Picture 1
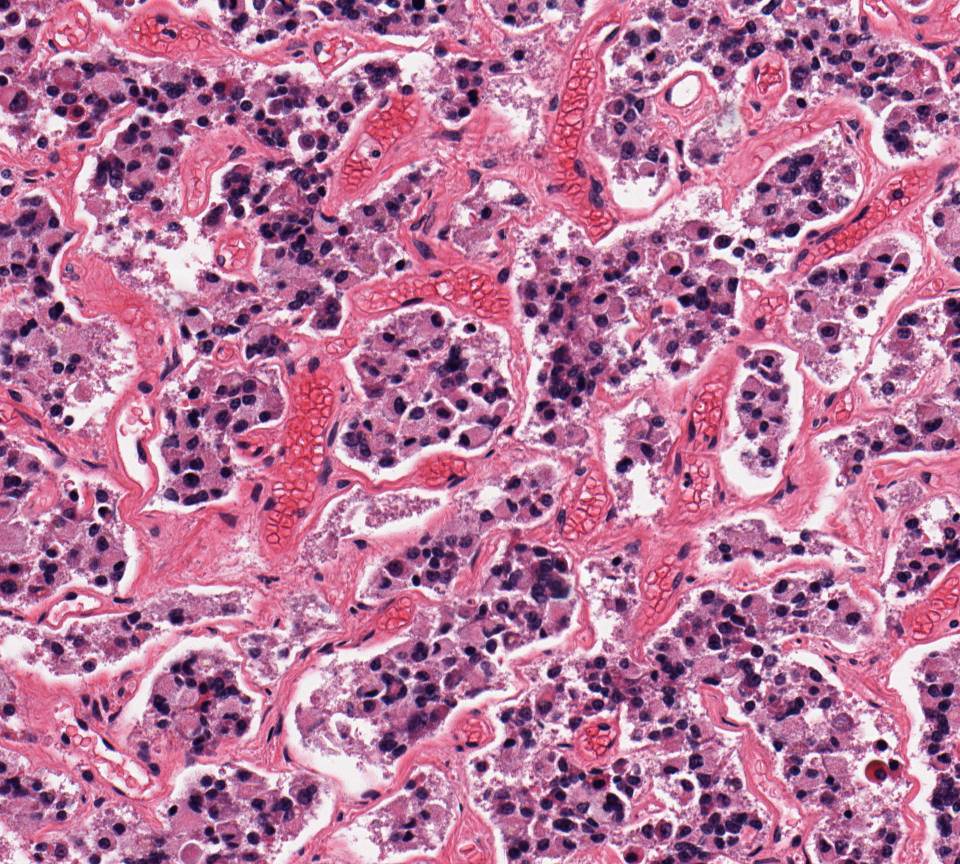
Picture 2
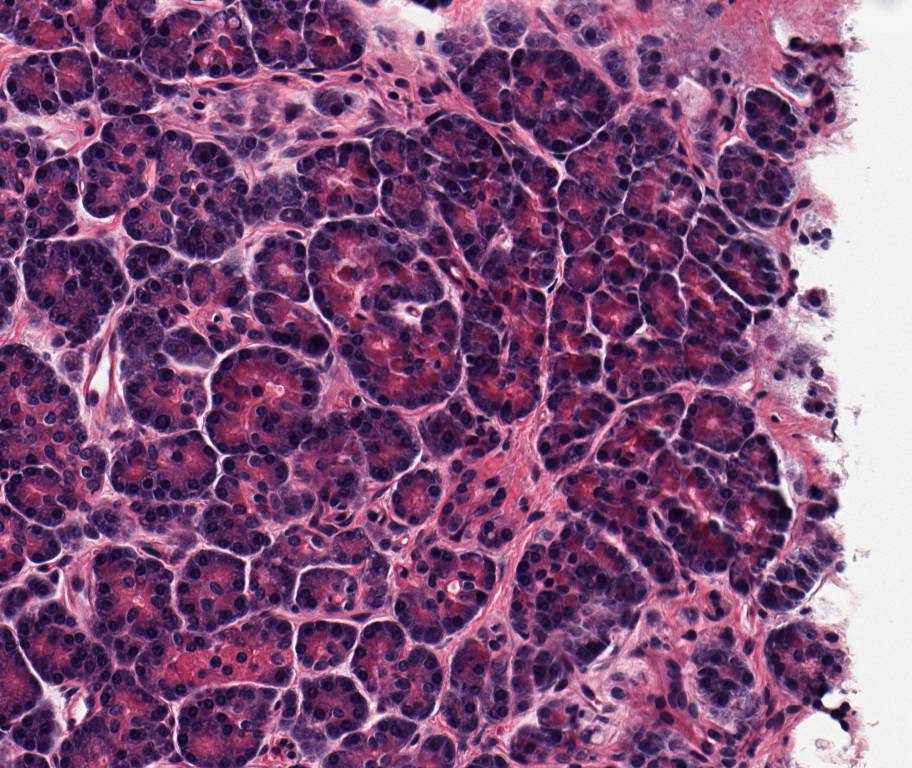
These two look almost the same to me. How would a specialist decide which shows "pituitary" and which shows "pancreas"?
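The pituitary is in picture 1 and the pancreas in picture 2. Arrangement: the pituitary cells lie in rounded nests and packets throughout, while the pancreas is filled with closely packed rounded acini grouped into lobules. Partitions: thin, delicate pink septa net the pituitary nests rather than broad collagen bands; thin connective tissue strands divide the pancreatic lobules. Cells: pituitary nest cells have granular pink-purple cytoplasm, whereas pancreatic acinar cells are pyramidal, with round dark nuclei toward the base, darker purple basal cytoplasm and pink-red granular apical cytoplasm. Lumens: the pituitary nests form no glands or lumens anywhere, and each pancreatic acinus has only a tiny central lumen or none visible.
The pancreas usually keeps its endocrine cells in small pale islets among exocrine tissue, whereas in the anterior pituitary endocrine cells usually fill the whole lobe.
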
